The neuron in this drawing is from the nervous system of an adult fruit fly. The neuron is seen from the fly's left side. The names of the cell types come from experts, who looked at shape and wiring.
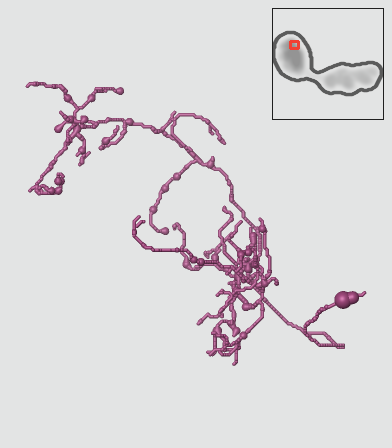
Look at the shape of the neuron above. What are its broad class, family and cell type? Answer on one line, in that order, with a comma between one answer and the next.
central-brain intrinsic neuron, hemilineage SLPp&v1_posterior, LHPV4b4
